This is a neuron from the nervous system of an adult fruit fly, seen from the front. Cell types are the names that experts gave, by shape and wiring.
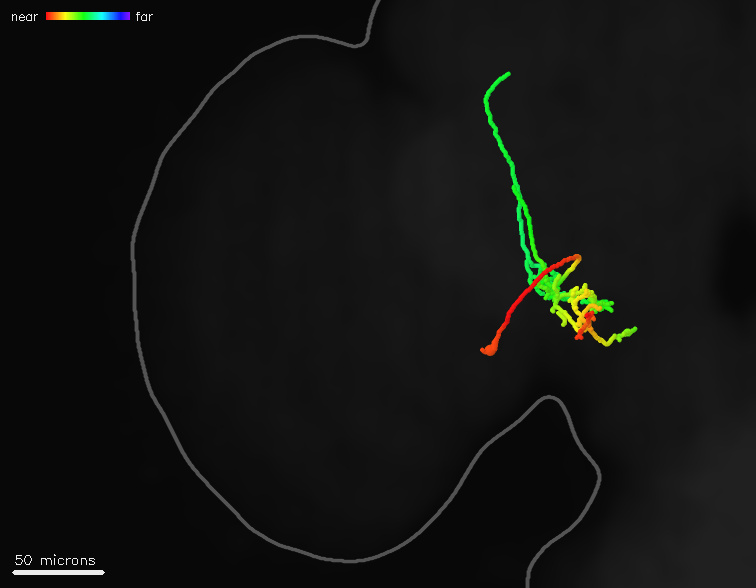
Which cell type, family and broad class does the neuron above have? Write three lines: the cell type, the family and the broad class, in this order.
WED025
hemilineage WEDa2
central-brain intrinsic neuron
